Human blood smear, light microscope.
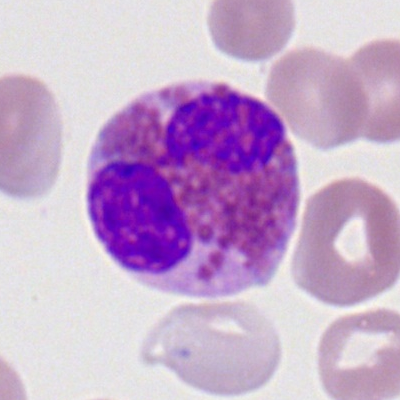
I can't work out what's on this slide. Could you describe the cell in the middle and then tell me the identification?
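Its outline is round and smooth. The nucleus has one lobe up at the upper right and the other down at the lower left, and neither lobe shows a nucleolus. Coarse, round, pinkish-red granules fill the cytoplasm. It's an eosinophil.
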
